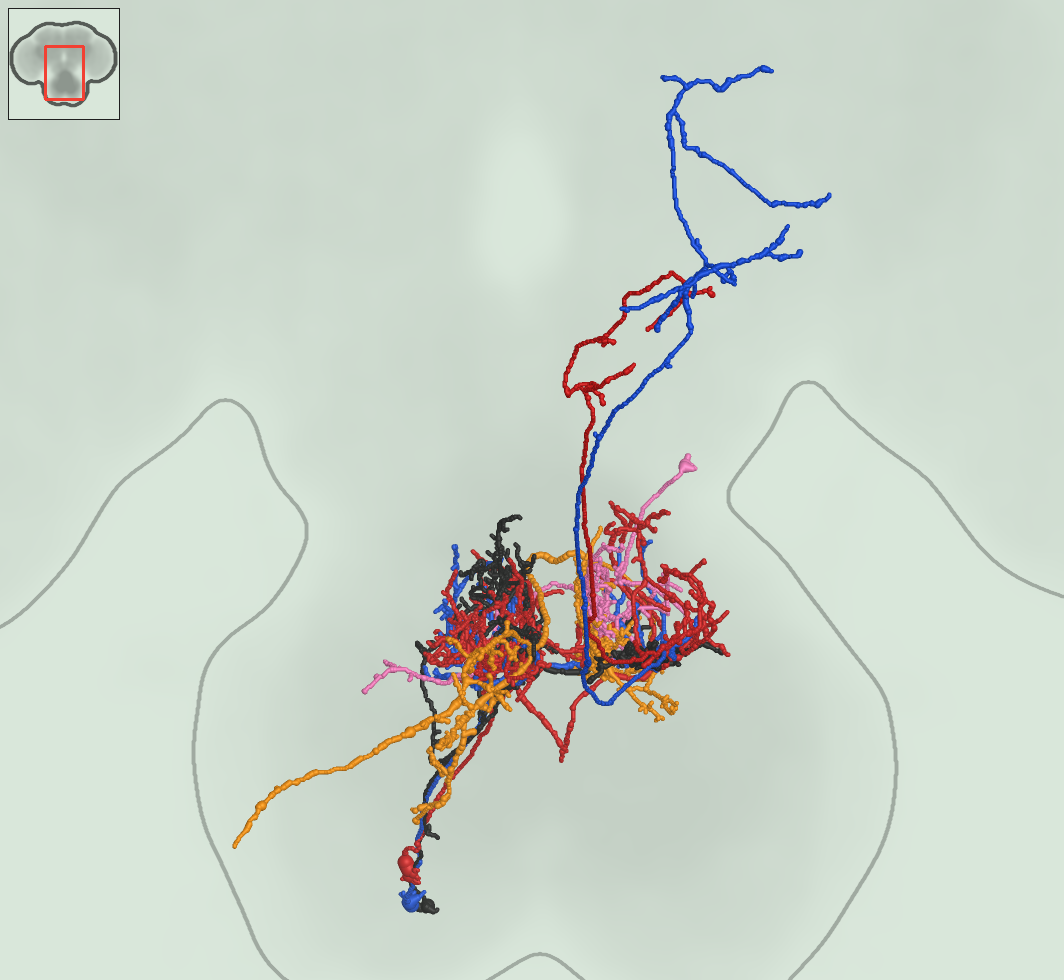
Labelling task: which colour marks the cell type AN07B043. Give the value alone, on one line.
blue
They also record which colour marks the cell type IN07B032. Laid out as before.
black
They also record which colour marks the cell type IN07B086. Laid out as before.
pink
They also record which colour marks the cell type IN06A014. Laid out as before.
orange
